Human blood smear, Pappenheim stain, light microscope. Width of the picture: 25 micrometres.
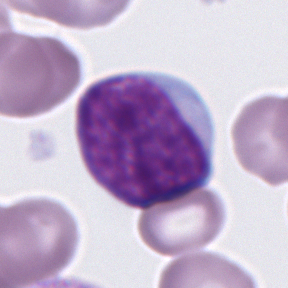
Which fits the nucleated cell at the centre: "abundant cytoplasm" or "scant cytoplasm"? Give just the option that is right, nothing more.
Scant cytoplasm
